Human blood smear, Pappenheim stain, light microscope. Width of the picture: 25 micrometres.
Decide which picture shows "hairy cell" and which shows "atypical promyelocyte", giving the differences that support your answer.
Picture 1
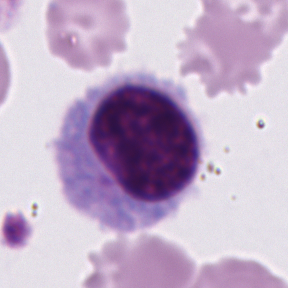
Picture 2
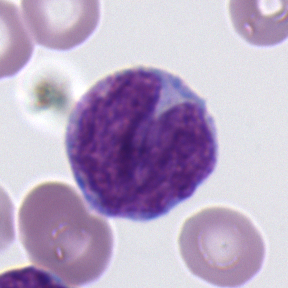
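The hairy cell appears in picture 1, the atypical promyelocyte in picture 2. Their borders differ: that of the hairy cell is irregular and fuzzy rather than sharply drawn, whereas the atypical promyelocyte's outline is round and smooth. The hairy cell is about 13 micrometres across, with a nucleus of about 10 by 9 micrometres that lies toward the upper right of the cell and fills about 50% of its area.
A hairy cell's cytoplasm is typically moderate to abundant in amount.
The atypical promyelocyte is about 14 micrometres across, with a nucleus of about 12 micrometres that fills about 80% of the cell's area and shows no distinct nucleoli. In the hairy cell the chromatin is dark purple and coarsely clumped, and the cytoplasm shows no distinct coloured granules.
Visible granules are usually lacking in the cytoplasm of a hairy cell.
No vacuoles are visible in the cytoplasm of the atypical promyelocyte. Small refractile dots lie on the background just to the right of the hairy cell, and a small grainy body lies just off the upper left of the atypical promyelocyte without touching it.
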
